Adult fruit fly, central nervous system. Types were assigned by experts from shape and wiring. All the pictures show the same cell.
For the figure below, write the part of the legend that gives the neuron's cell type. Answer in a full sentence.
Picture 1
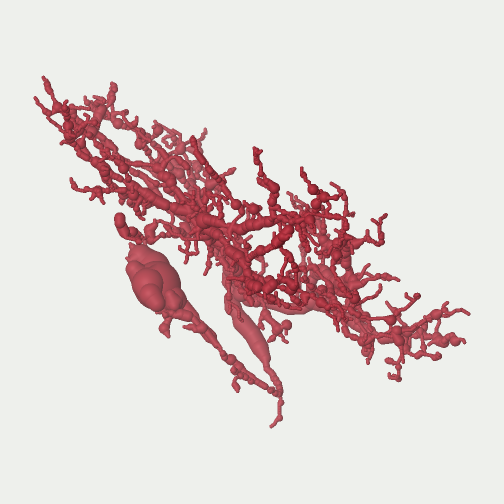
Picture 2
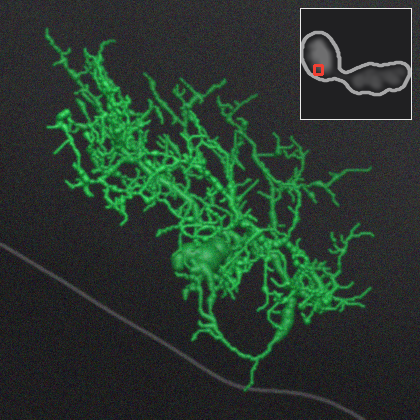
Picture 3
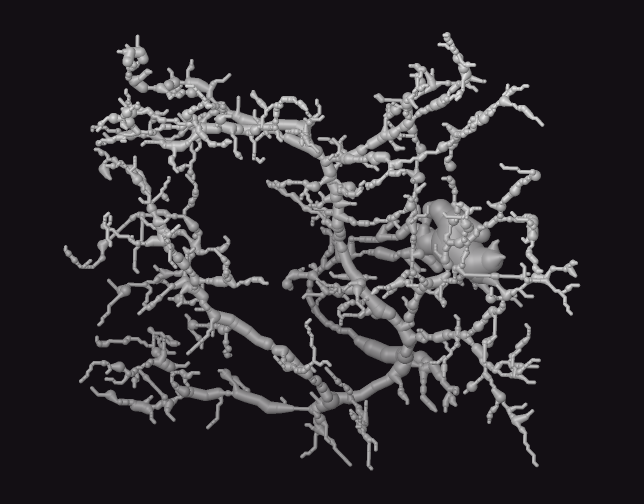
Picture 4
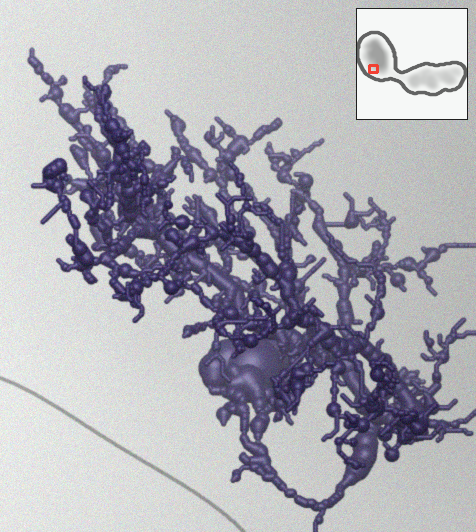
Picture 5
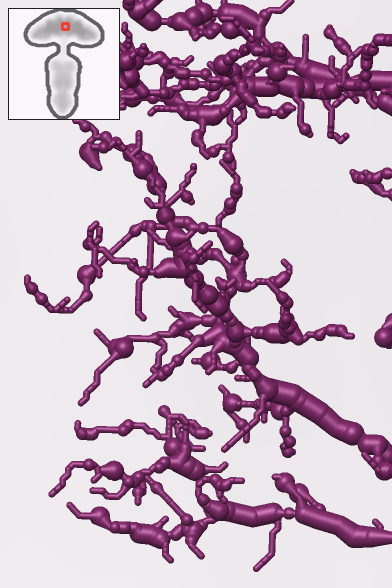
The cell type is MN7.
